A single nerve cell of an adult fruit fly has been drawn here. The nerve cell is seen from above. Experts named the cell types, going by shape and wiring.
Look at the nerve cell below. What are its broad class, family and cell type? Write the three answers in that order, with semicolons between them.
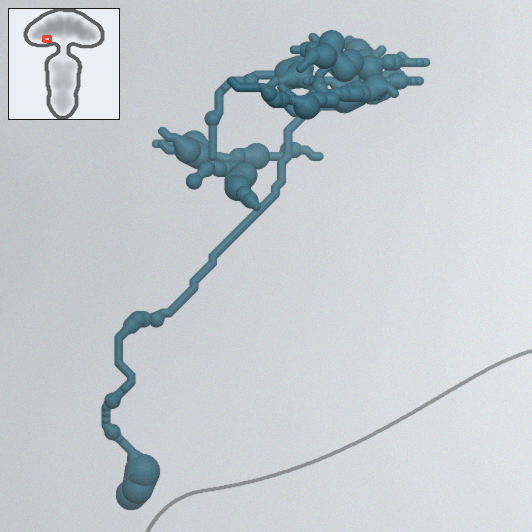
optic-lobe intrinsic neuron; T; T5a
